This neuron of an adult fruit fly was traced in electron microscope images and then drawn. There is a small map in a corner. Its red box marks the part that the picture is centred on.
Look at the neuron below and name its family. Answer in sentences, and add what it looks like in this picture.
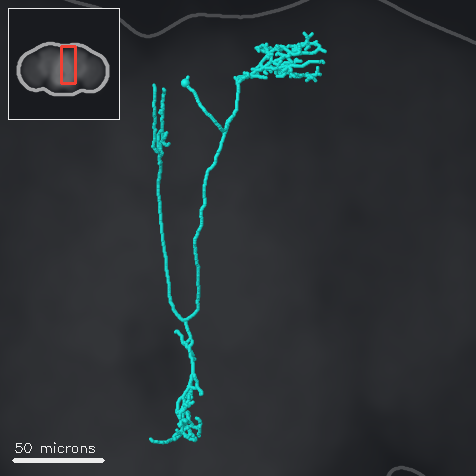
Its family is hemilineage DM2_central. It is a central-brain intrinsic neuron. The cell body is at the top of the picture. From top to bottom in the picture it spans about 250 microns.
